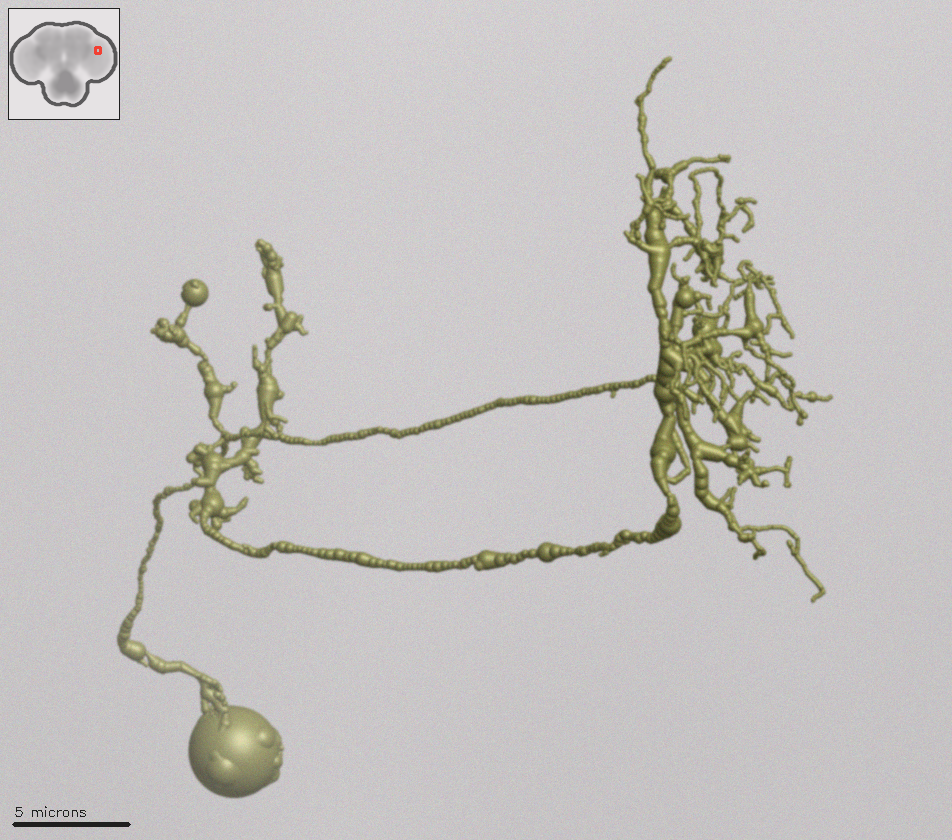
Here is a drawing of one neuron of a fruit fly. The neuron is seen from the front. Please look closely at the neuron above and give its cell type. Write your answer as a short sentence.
The cell type is T4a.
